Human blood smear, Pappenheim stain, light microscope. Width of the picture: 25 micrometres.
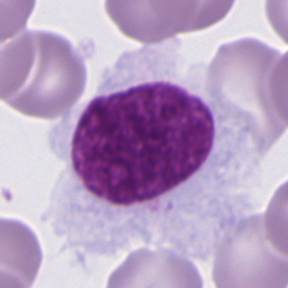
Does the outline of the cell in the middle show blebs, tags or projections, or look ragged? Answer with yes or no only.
Yes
